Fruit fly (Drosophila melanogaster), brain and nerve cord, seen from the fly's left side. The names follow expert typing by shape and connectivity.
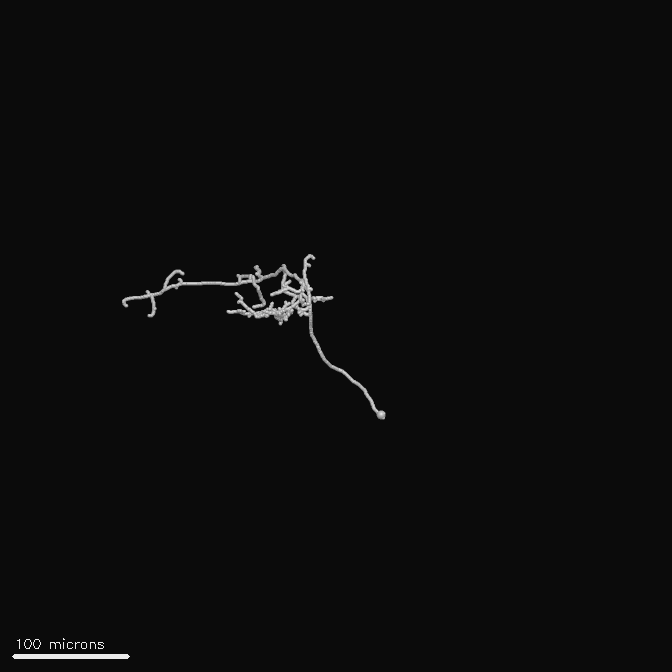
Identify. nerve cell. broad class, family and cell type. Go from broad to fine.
nerve-cord intrinsic neuron; hemilineage 06A; IN06A116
